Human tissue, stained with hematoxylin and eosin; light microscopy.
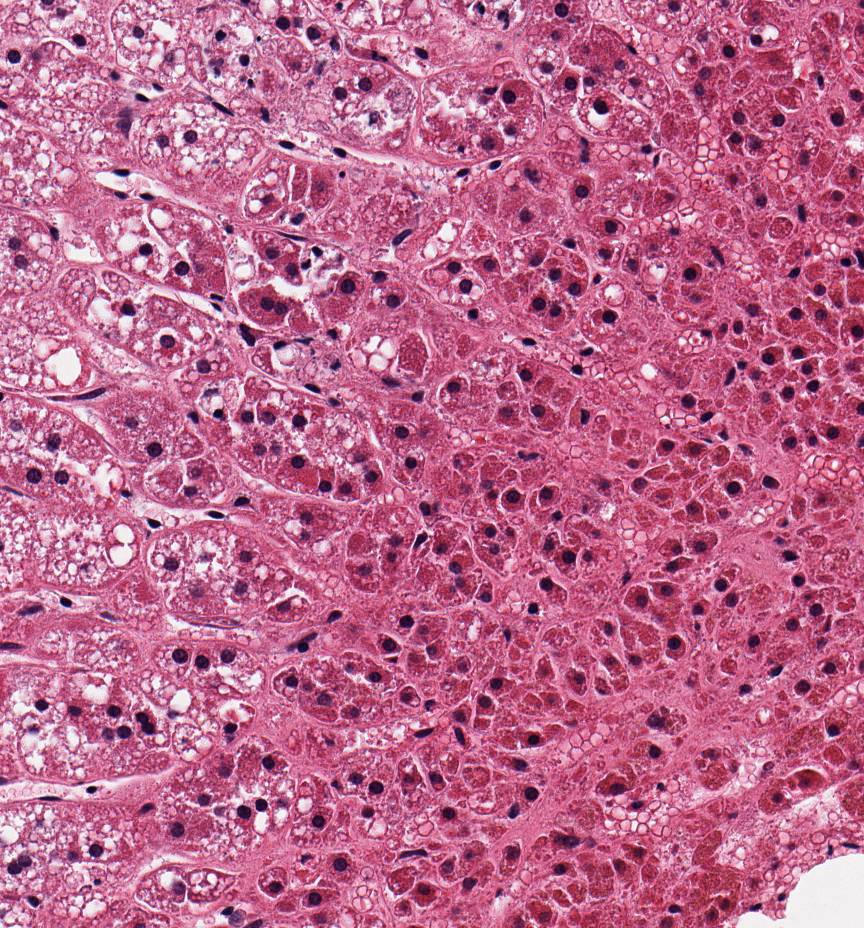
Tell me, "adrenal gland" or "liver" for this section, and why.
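Answer: adrenal gland. What decides it is the left half, whose cells have pale, foamy cytoplasm with many small clear vacuoles.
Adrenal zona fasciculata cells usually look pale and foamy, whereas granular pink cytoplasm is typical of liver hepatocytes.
Cells in the right half have more compact, deeper pink, granular cytoplasm than those on the left. The epithelial cells have round, dark, central nuclei, mostly one per cell.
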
